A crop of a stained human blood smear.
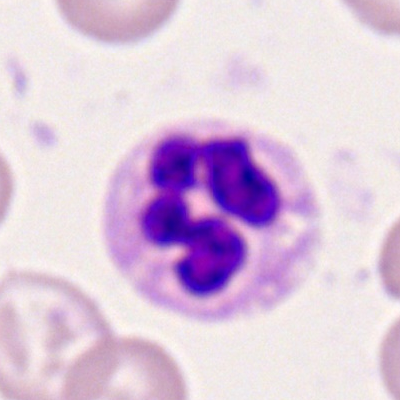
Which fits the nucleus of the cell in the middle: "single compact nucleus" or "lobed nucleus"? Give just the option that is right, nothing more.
Lobed nucleus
